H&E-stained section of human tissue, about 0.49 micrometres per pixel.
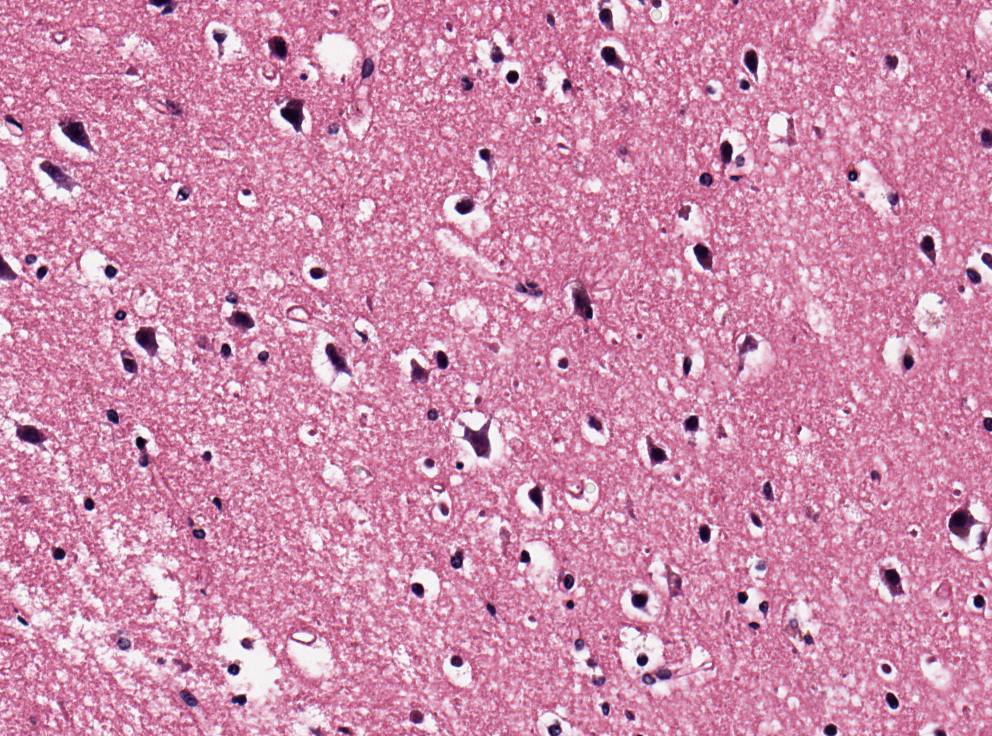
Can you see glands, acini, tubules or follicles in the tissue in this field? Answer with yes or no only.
No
